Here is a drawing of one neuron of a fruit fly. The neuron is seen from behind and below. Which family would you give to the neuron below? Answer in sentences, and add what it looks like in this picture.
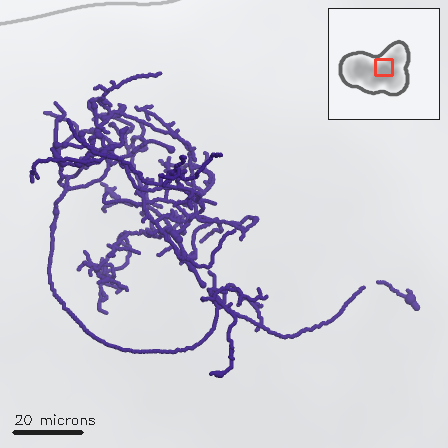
Its family is hemilineage SLPal1. It is a central-brain intrinsic neuron. By the scale bar it is about 120 microns wide in this view. The picture shows dozens of branch ends.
